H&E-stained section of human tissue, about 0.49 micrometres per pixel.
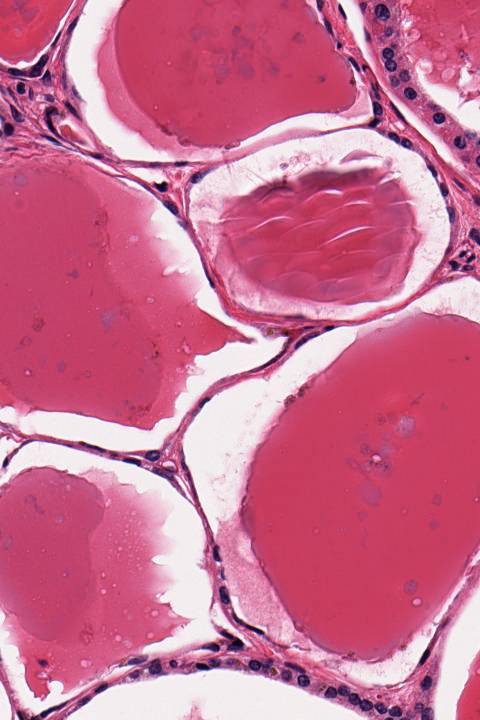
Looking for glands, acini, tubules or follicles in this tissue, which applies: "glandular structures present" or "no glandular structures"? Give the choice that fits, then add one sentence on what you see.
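Glandular structures present. The whole field is taken up by large, closely packed, rounded follicles separated only by thin partitions.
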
